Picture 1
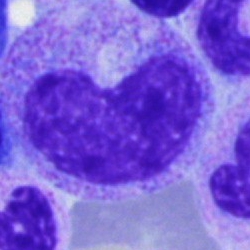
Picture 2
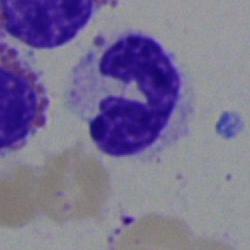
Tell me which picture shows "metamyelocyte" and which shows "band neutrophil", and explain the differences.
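The metamyelocyte is in picture 1 and the band neutrophil in picture 2. The metamyelocyte's nucleus is kidney-shaped, with a notch in its upper edge, while the band neutrophil's is curved into a C or horseshoe shape whose open side faces left.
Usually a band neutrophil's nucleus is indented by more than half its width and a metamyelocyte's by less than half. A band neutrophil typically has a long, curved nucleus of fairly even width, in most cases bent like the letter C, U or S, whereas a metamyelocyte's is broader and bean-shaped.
Most of the band neutrophil's cytoplasm lies to the left of its nucleus, filling the curve. The chromatin is dark purple and coarsely clumped, with small paler spots, in the metamyelocyte, and deep purple, condensed and clumped in the band neutrophil.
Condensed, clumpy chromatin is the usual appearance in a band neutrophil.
No distinct nucleolus is visible in the metamyelocyte, and no nucleoli can be seen in the band neutrophil. The metamyelocyte has a roughly round, smooth outline, a pale lilac cytoplasm background and no vacuoles; the band neutrophil's outline is roughly round with a faint, soft edge.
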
